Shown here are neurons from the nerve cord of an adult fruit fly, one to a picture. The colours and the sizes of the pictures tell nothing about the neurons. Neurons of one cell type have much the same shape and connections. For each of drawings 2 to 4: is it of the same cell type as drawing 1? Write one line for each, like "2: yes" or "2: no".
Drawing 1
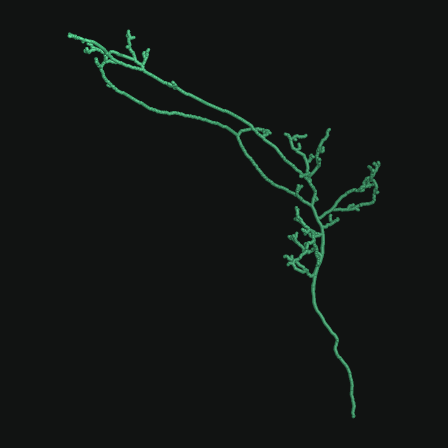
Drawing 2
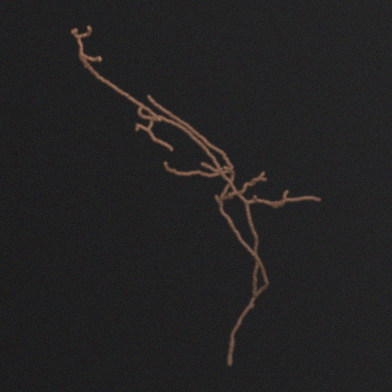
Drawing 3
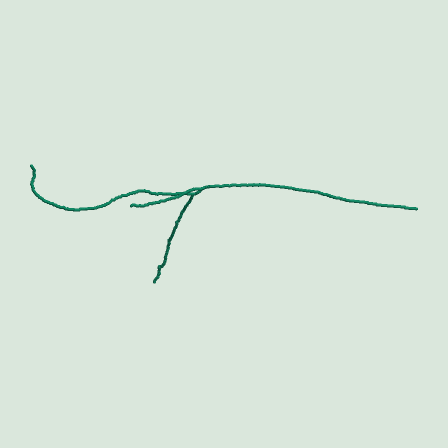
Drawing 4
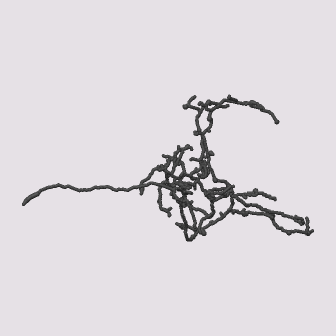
2: no
3: no
4: no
